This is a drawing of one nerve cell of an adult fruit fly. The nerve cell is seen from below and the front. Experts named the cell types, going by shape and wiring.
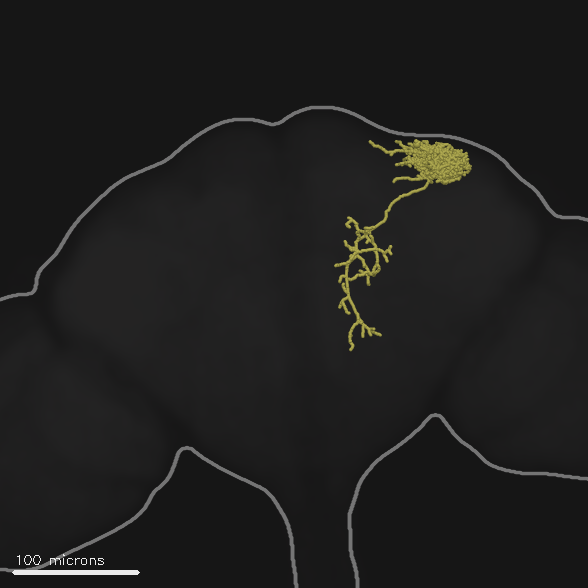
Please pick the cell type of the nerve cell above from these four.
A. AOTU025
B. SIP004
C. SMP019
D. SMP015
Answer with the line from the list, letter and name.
A. AOTU025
